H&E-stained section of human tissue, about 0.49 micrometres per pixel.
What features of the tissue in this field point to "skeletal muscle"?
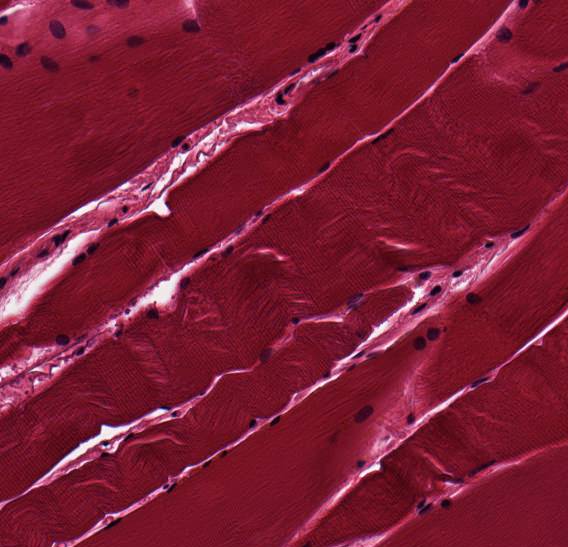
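This tissue is skeletal muscle, and the points can be checked one by one. First, fibre shape: long parallel muscle fibres cross the field diagonally from lower left to upper right.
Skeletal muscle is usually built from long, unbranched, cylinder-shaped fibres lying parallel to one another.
Second, striations: fine cross striations run across the fibres.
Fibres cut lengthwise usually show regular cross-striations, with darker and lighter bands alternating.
Third, nuclear position: the nuclei are dark oval bodies at the edges of the fibres.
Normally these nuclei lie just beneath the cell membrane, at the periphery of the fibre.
Last, the fibre cytoplasm stains a deep red throughout. No item on this list goes against the name.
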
